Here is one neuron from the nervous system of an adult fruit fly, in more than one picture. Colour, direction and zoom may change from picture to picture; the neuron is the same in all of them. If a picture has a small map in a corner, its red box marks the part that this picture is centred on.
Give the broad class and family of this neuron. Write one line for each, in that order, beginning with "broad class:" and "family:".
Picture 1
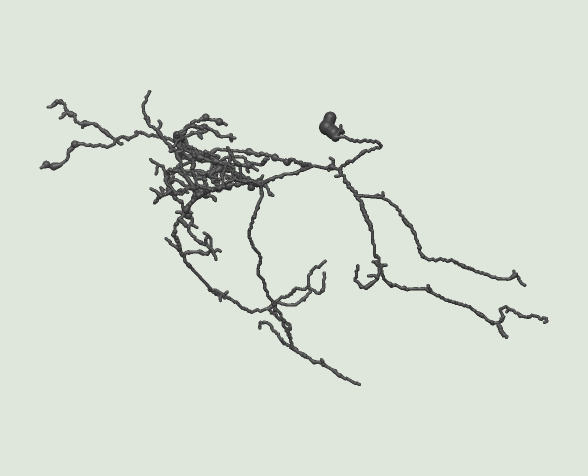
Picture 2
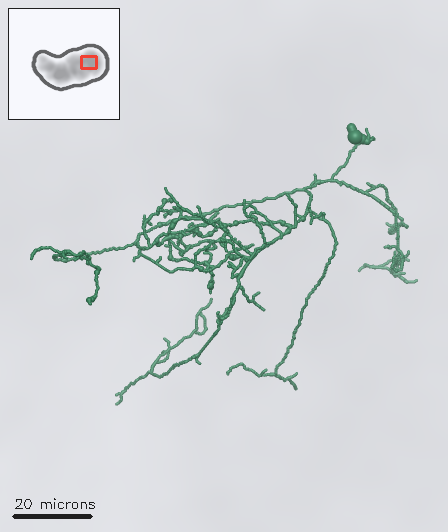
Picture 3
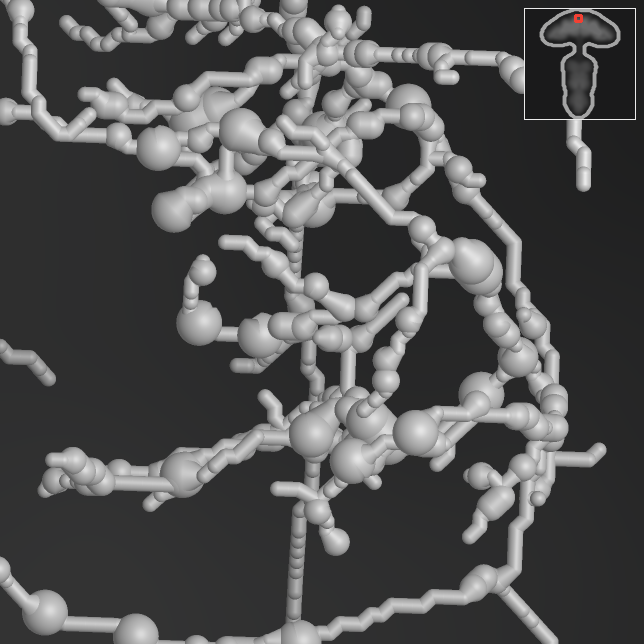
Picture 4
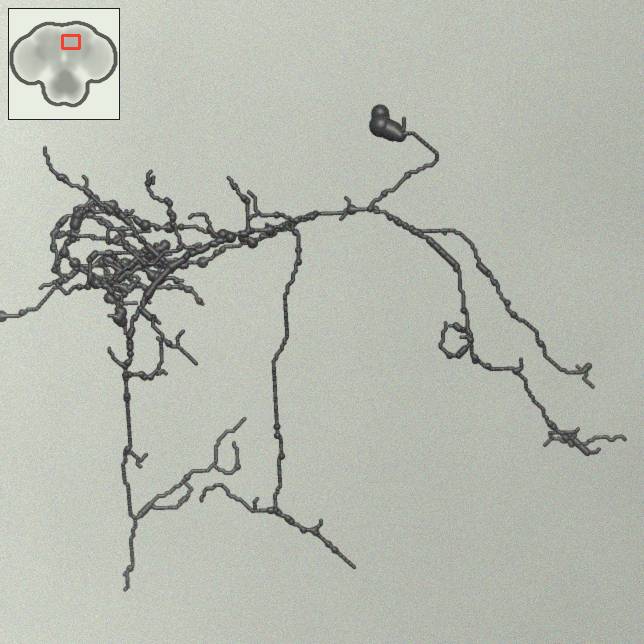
broad class: central-brain intrinsic neuron
family: class DAN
